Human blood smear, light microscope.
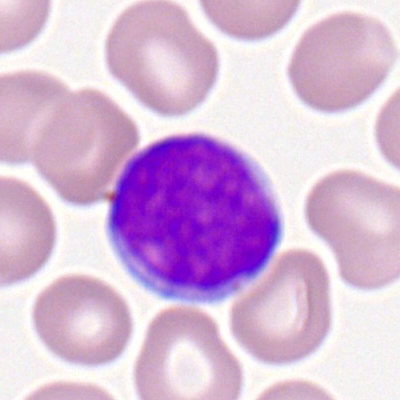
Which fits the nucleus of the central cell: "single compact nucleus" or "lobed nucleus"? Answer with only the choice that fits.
Single compact nucleus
